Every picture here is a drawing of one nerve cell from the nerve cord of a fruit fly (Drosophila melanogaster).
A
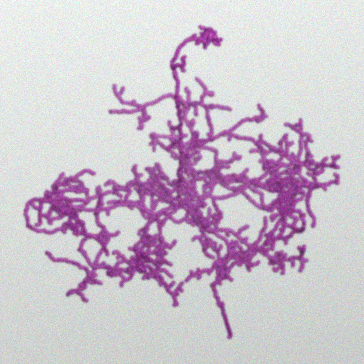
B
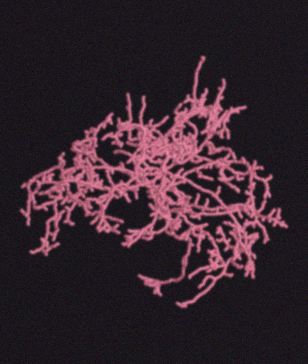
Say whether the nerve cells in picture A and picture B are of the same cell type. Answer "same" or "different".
same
